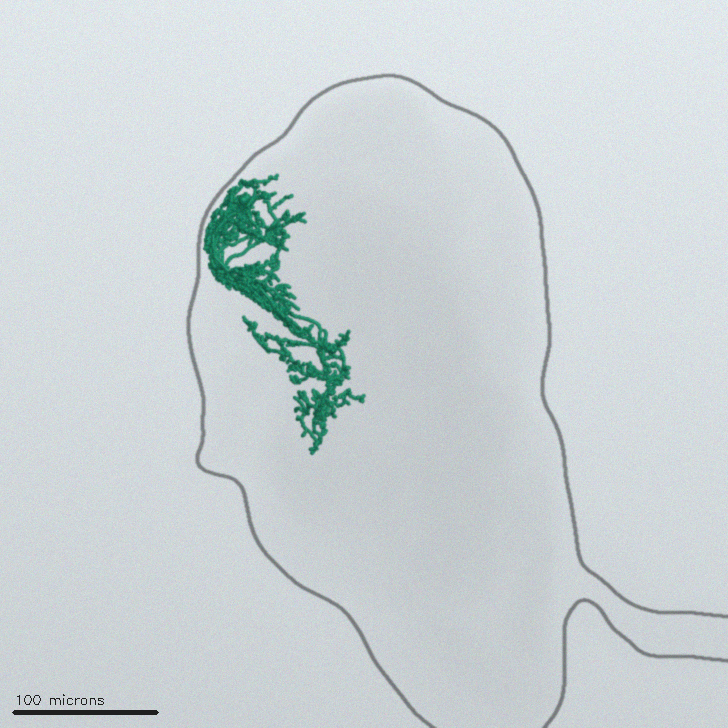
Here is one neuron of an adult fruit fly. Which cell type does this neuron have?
CRE012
